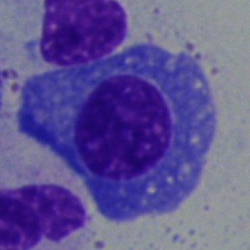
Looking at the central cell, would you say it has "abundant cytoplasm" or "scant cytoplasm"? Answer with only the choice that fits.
Abundant cytoplasm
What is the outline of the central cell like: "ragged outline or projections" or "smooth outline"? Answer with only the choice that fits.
Ragged outline or projections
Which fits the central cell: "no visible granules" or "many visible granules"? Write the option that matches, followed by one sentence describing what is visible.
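No visible granules. No distinct coloured granules are seen in the cytoplasm.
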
